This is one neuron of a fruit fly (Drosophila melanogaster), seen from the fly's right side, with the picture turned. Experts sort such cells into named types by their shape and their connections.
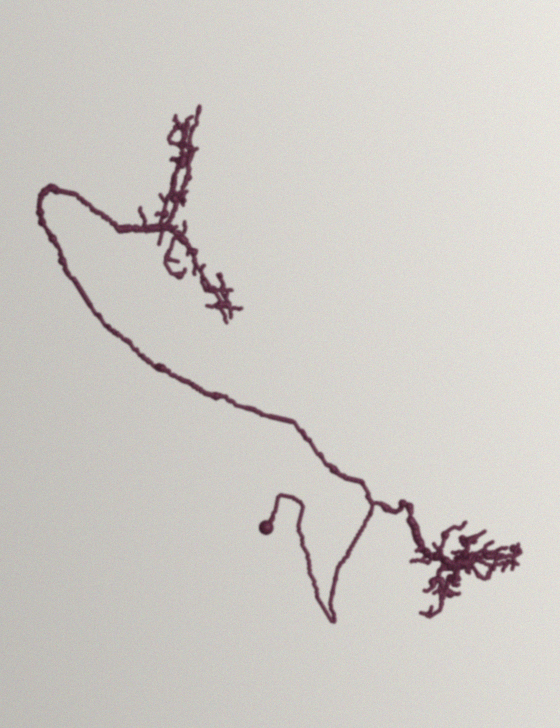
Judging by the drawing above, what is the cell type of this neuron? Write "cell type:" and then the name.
cell type: LC9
